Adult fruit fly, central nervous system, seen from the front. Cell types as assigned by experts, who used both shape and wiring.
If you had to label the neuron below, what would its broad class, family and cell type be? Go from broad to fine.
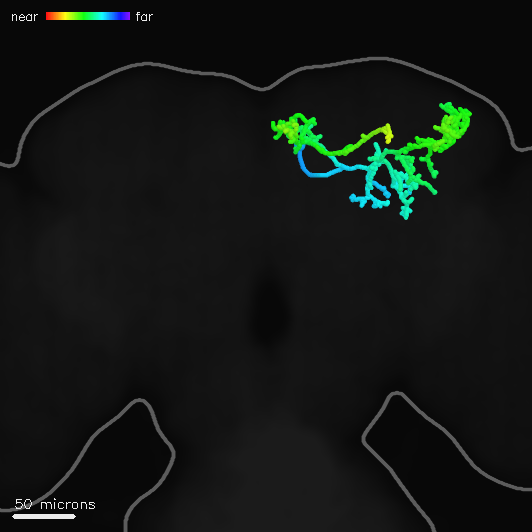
central-brain intrinsic neuron; hemilineage DM3_dorso_lateral; SMP315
